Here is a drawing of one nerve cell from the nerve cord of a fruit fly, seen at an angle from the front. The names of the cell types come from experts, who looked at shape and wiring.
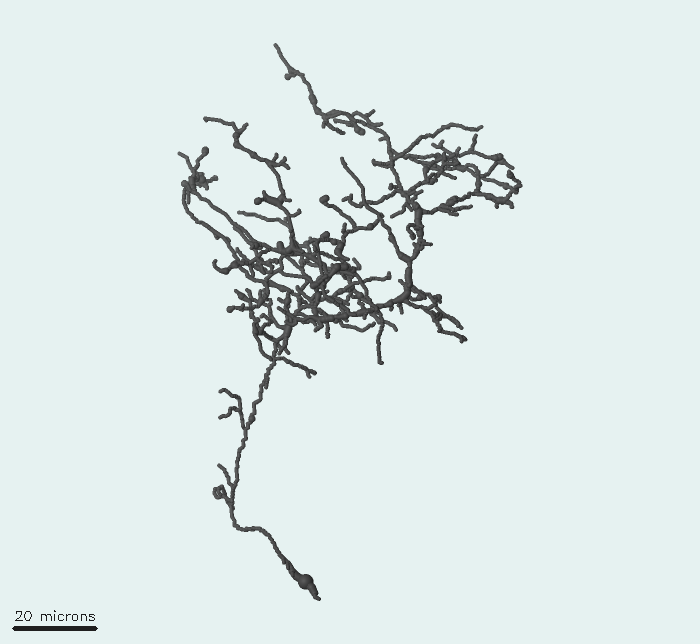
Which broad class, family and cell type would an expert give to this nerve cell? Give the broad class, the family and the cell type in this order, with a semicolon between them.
nerve-cord intrinsic neuron; hemilineage 16B; IN16B062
